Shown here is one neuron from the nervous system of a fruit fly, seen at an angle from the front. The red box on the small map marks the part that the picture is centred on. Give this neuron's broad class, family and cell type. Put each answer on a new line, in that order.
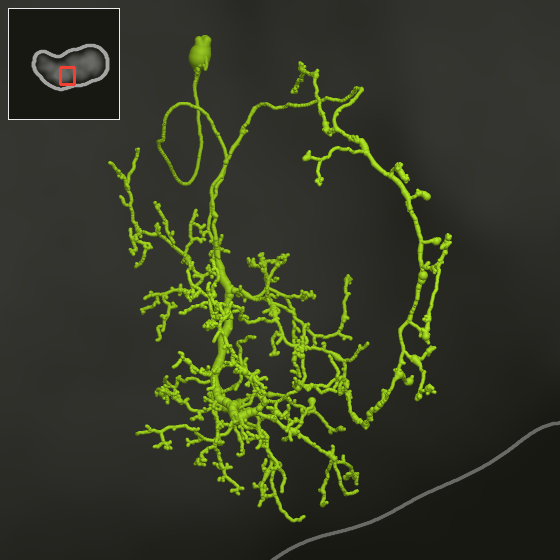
nerve-cord intrinsic neuron
hemilineage 03A
IN03A027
